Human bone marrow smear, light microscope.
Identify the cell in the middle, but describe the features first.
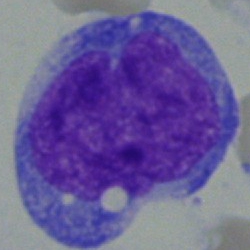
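A notch marks the upper edge of the nucleus, which fills most of the cell. The rim of cytoplasm is widest below the nucleus, and there two clear round vacuoles lie just beneath it. This is a blast.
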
